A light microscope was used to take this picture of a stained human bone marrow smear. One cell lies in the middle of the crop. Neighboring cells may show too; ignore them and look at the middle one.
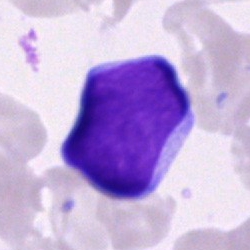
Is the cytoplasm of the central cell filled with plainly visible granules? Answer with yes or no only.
No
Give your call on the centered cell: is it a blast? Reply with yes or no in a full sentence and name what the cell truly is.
Yes, in this crop the cell in the middle is a blast.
